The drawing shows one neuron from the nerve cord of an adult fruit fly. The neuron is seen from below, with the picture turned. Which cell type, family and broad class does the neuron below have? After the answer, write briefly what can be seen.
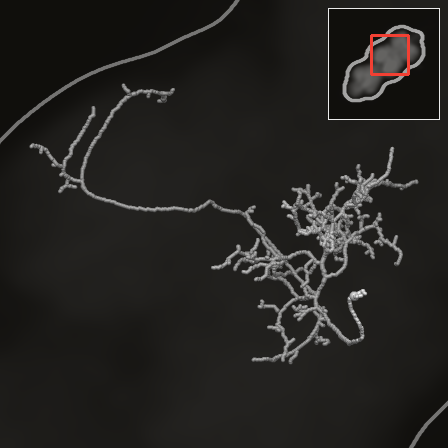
Its cell type is IN07B058. The family is hemilineage 07B. It is a nerve-cord intrinsic neuron. The picture shows dozens of branch ends. As drawn here it is wider than it is tall.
